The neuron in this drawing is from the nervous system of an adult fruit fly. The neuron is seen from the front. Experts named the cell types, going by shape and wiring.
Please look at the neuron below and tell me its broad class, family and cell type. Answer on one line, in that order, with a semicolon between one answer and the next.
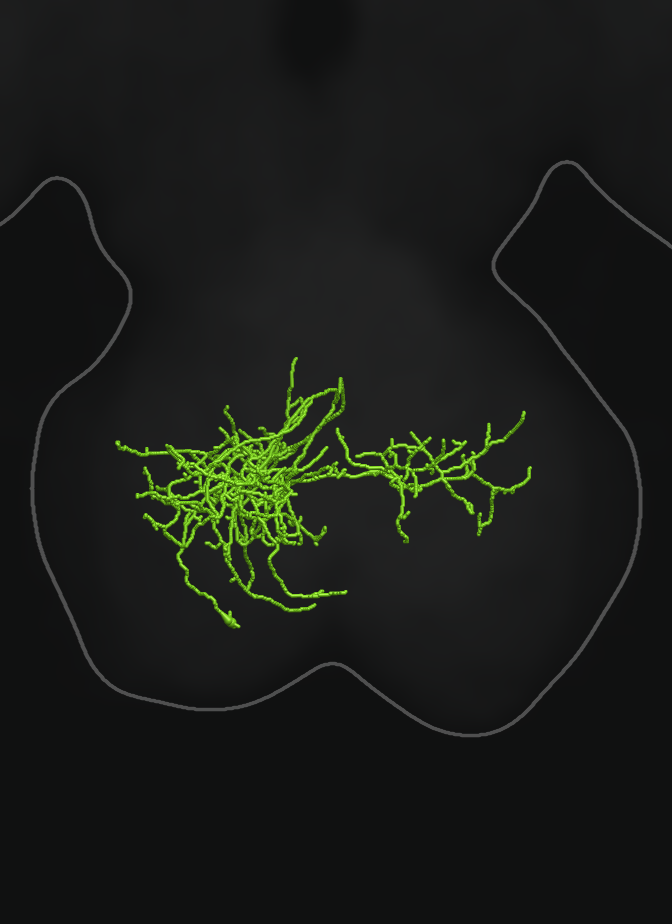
nerve-cord intrinsic neuron; hemilineage 12A; IN12A019_c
